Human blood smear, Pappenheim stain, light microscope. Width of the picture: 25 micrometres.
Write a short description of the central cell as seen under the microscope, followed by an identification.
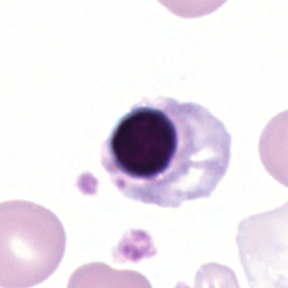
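The nucleus lies off-centre, toward the upper left of the cell. Its chromatin is dense and very dark purple throughout, and no nucleolus is visible. The outline of the cell is irregular and slightly wavy. The central cell is a normoblast.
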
